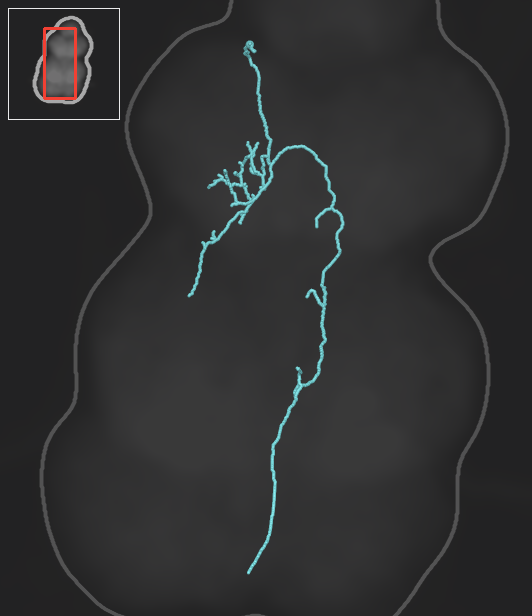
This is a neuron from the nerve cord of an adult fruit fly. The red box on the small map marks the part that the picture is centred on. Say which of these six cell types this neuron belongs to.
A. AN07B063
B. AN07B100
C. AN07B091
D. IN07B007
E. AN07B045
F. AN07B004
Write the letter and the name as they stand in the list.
B. AN07B100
